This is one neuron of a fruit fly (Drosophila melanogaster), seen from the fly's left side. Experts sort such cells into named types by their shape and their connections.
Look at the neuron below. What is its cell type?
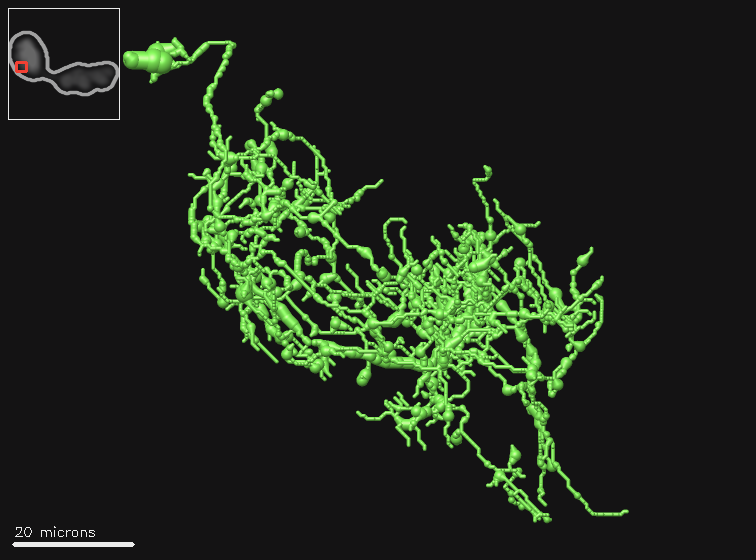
GNG065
